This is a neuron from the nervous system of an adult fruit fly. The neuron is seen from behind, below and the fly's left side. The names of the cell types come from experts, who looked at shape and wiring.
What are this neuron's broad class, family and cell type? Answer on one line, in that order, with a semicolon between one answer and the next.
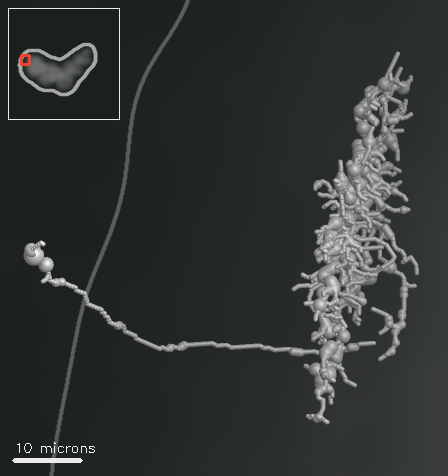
optic-lobe intrinsic neuron; Dm; Dm12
